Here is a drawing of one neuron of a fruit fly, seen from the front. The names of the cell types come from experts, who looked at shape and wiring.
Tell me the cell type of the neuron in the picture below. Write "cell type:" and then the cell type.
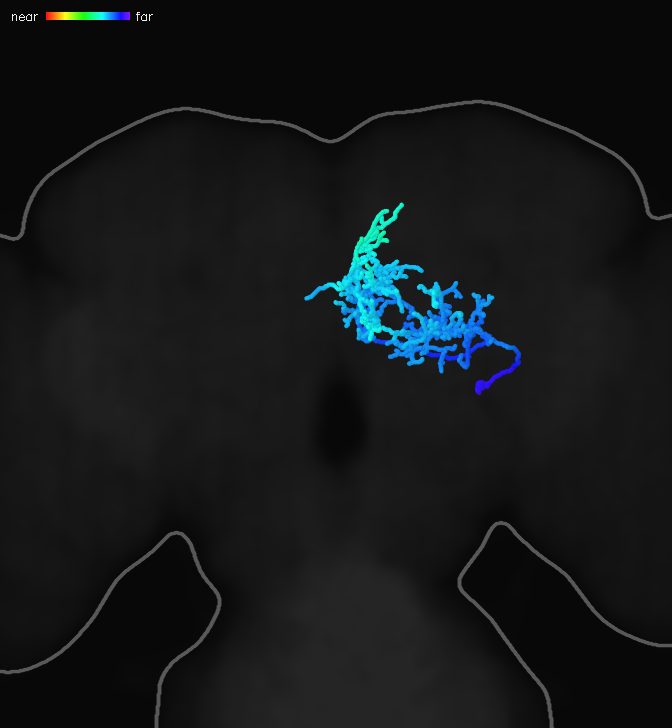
cell type: IB058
